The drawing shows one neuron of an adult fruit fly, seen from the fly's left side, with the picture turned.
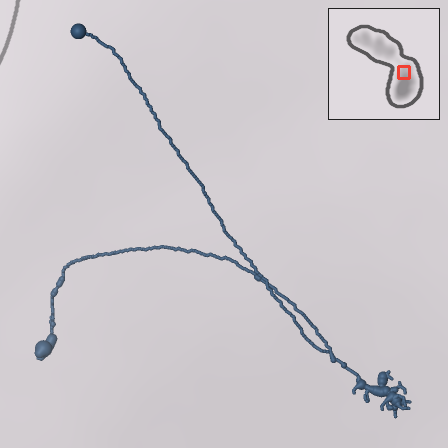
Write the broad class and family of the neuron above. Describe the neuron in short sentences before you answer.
The cell body is at the upper left of the picture. In this view it is about as wide as it is tall. Its broad class is optic-lobe intrinsic neuron. Its family is T.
